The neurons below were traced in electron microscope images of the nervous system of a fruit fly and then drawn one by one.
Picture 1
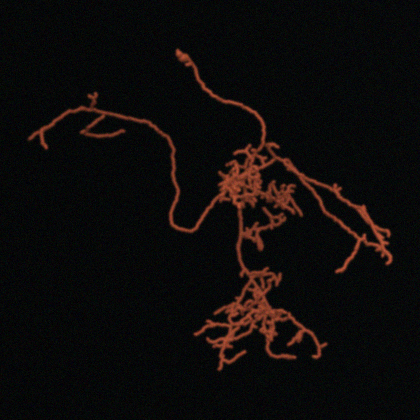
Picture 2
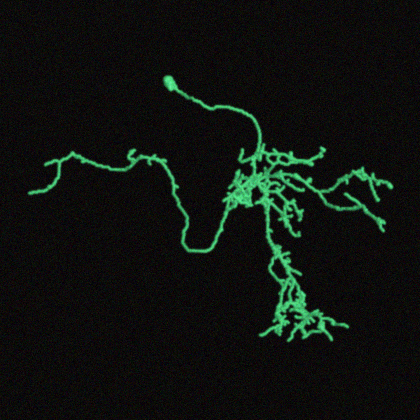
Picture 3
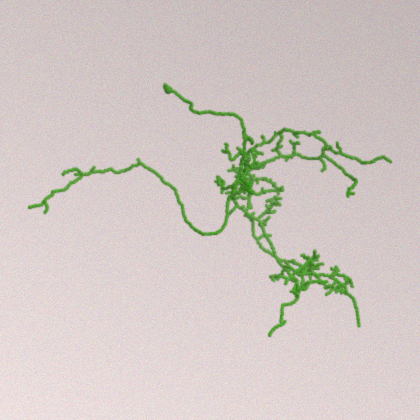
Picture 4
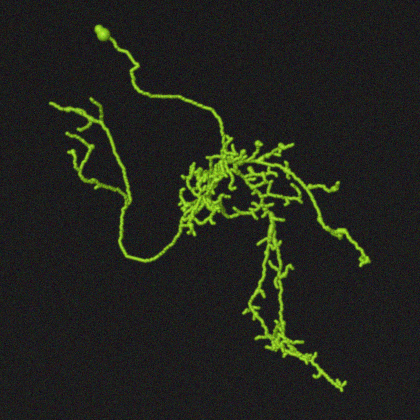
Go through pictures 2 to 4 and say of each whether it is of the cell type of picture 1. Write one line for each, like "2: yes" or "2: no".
2: yes
3: yes
4: yes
